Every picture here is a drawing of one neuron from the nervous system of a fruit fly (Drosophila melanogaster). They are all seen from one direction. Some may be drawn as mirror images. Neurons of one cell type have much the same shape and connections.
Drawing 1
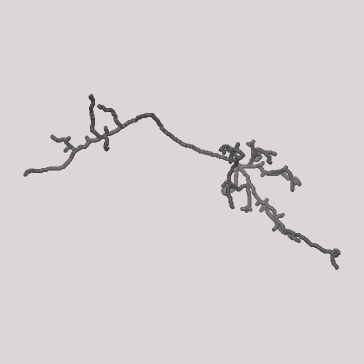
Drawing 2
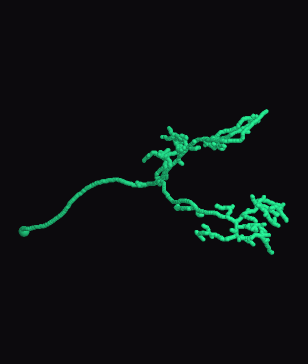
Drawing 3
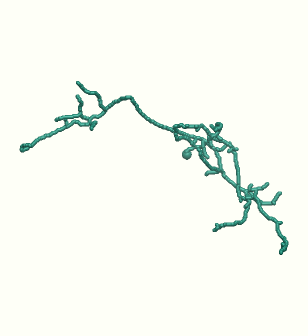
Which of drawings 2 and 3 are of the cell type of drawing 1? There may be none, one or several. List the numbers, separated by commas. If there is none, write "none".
3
